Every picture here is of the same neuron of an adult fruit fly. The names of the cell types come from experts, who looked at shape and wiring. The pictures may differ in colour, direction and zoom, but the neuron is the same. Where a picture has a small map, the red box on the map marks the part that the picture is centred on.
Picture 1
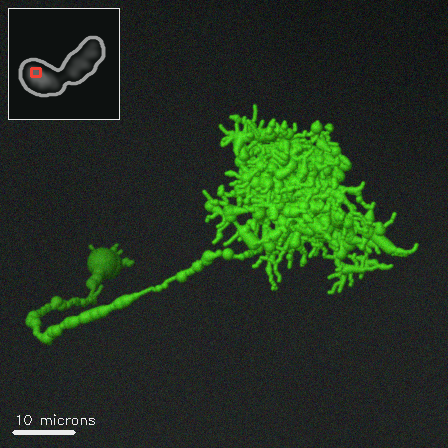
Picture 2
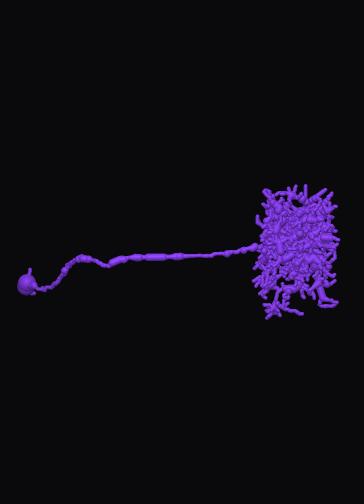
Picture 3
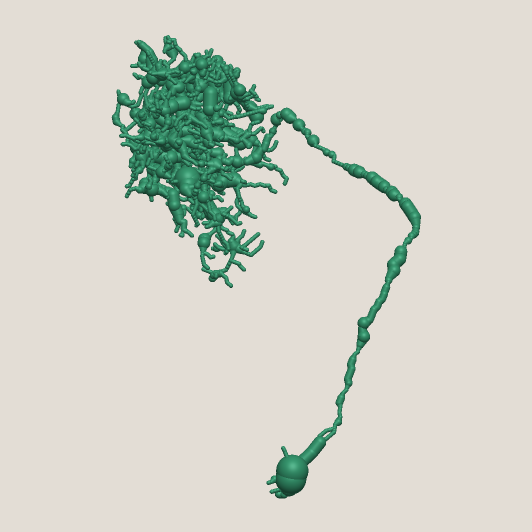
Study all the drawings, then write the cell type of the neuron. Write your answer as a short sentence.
The cell type is Pm4.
